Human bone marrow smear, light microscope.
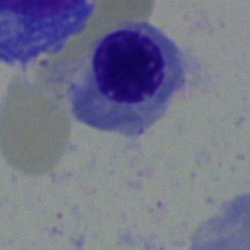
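Erythroblast, central cell, stained human bone marrow smear, light microscope. Outline roughly rounded. Nucleus off-centre, toward upper part of cell; chromatin dense, dark purple. Cytoplasm a broad rim, widest below nucleus.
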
